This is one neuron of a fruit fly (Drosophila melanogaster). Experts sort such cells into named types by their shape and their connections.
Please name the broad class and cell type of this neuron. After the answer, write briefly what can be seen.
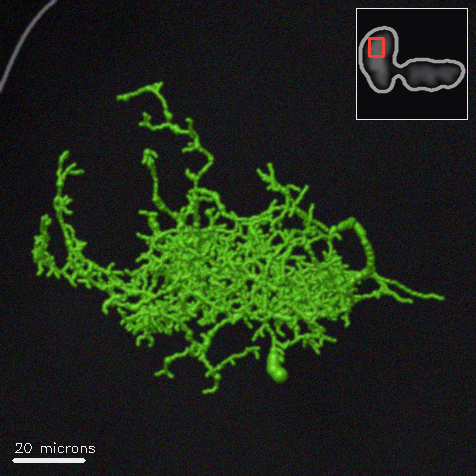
It is a central-brain intrinsic neuron. The cell type is PVLP070. The cell body is at the bottom of the picture. From left to right in the picture it spans about 120 microns. The picture shows more than a hundred branch ends.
